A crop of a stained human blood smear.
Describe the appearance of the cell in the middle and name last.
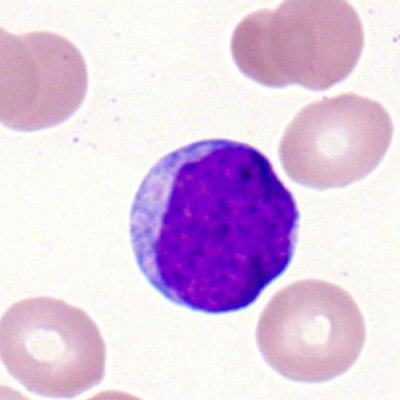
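The cell has a smooth, round outline. Its cytoplasm is pale blue and forms a narrow crescent on the left side. The chromatin stains deep purple and appears dense and clumped. The cell is a lymphocyte.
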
